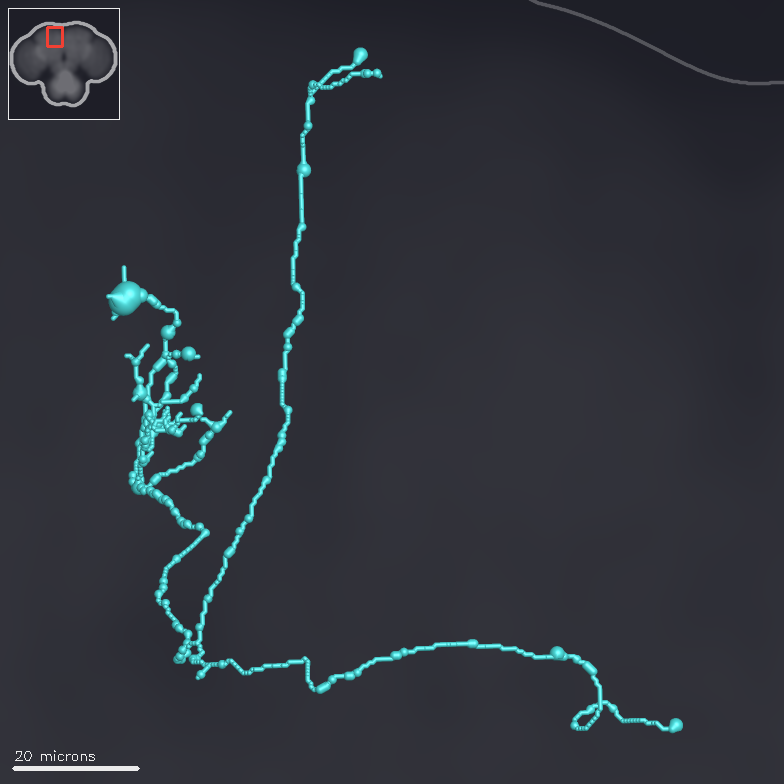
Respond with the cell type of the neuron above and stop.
KCab-m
